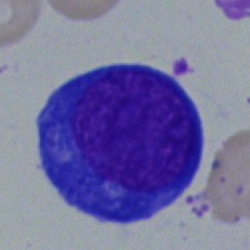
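Proerythroblast in a stained bone marrow smear. Notice how its nucleus lies off-centre, toward the upper right, with purple chromatin that is finely granular rather than coarsely clumped. The cytoplasm is deep blue, with a paler zone along the lower left edge of the nucleus.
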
